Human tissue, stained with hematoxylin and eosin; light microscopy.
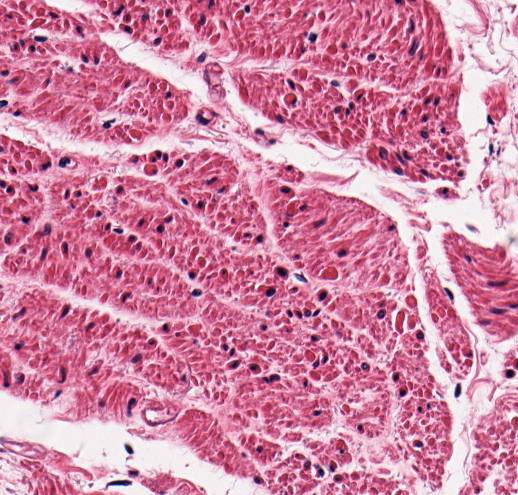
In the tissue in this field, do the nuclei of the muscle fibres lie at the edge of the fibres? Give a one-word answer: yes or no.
No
